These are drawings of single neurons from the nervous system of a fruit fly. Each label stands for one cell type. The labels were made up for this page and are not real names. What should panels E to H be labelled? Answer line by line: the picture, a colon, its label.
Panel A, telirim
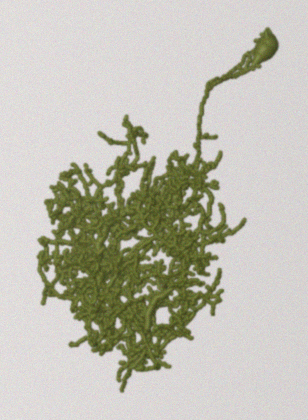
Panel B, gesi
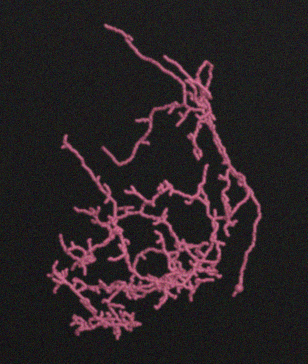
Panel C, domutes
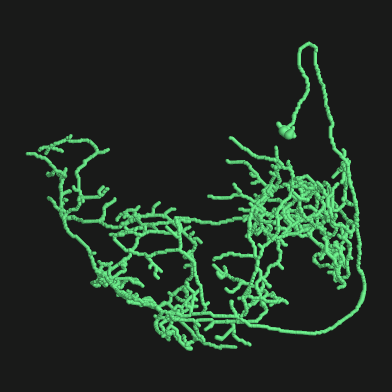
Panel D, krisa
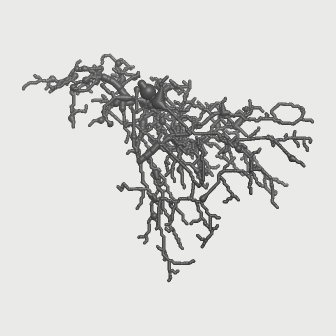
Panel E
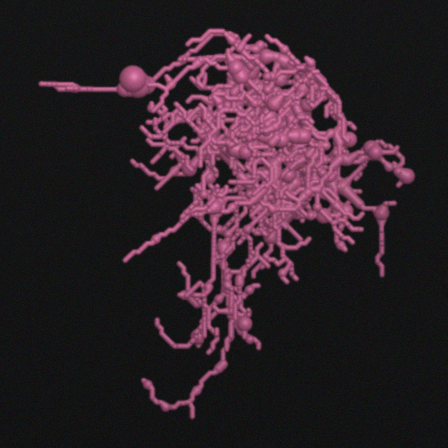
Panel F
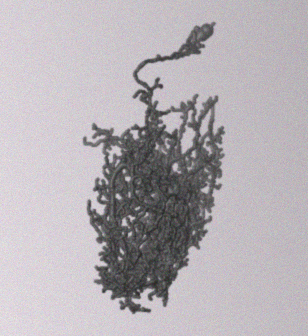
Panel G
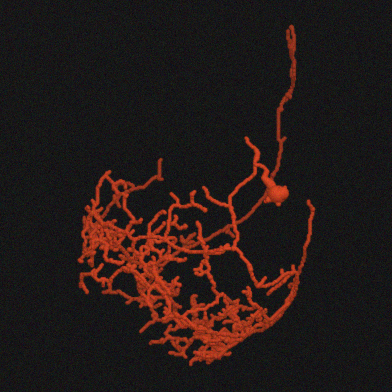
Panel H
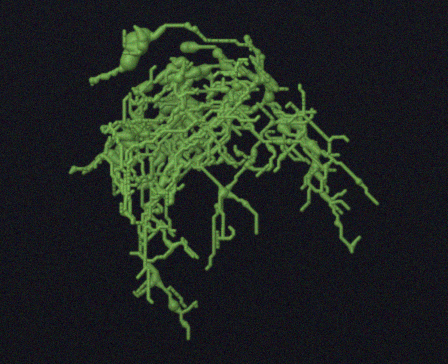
E: krisa
F: telirim
G: domutes
H: krisa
